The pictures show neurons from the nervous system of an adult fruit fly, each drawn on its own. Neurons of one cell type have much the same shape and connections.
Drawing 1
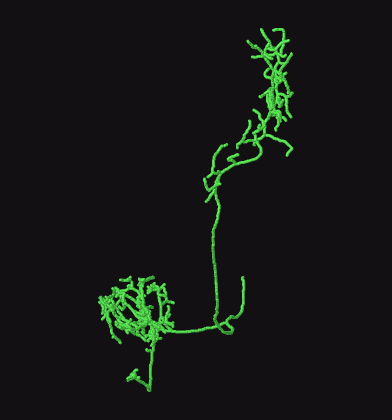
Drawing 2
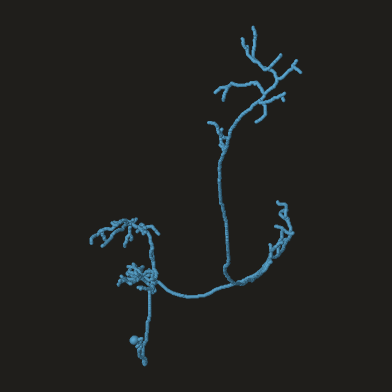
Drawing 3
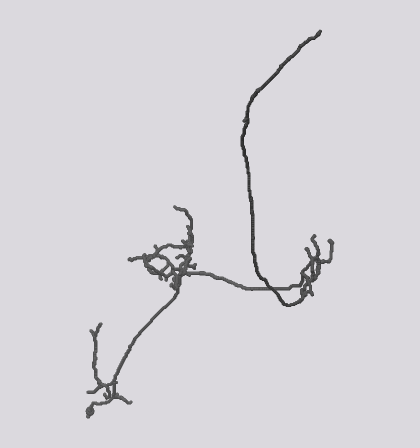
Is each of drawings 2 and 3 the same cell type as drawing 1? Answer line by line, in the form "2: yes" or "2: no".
2: no
3: no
